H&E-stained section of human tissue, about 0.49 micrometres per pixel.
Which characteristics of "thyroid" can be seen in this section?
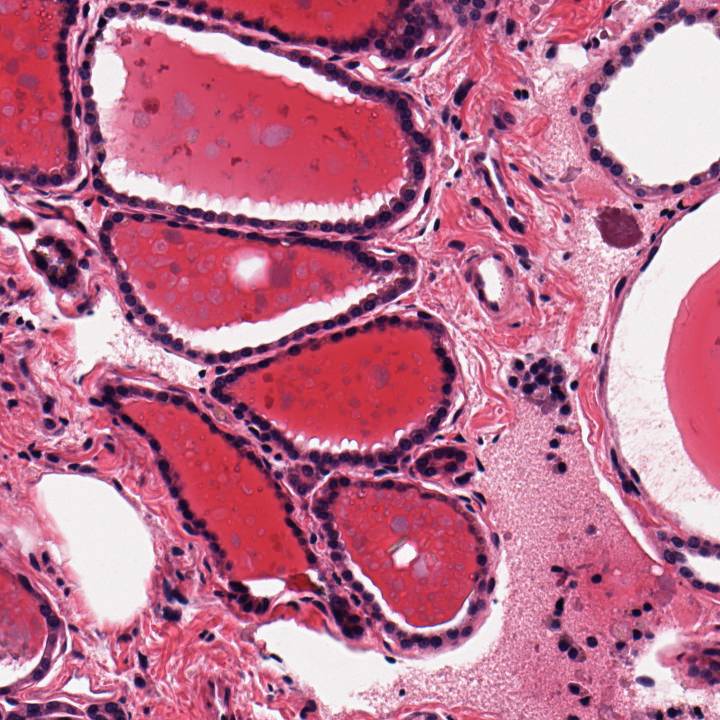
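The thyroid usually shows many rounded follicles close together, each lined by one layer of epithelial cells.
Matches: closed follicles, rounded to elongated and of varying size, fill the field, each lined by a single layer of cuboidal cells with round, dark nuclei.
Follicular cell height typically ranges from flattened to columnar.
These cuboidal cells fall within that.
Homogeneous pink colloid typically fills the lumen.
Does not match: the pink luminal material holds scattered small pale round bubbles. The lining lies flat, without papillary folds.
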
